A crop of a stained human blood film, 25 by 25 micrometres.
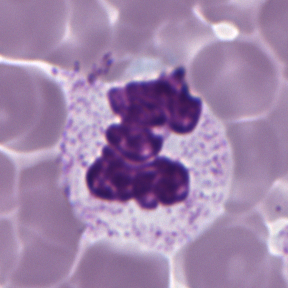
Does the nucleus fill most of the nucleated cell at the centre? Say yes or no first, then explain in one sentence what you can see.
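No. The cytoplasm is abundant and very pale.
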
